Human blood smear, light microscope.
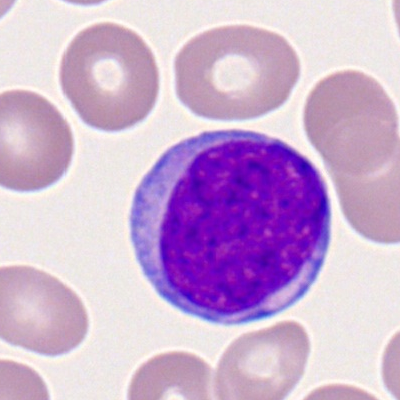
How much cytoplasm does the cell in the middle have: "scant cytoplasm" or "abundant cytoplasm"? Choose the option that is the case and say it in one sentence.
The cell's cytoplasm is limited to a narrow rim.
